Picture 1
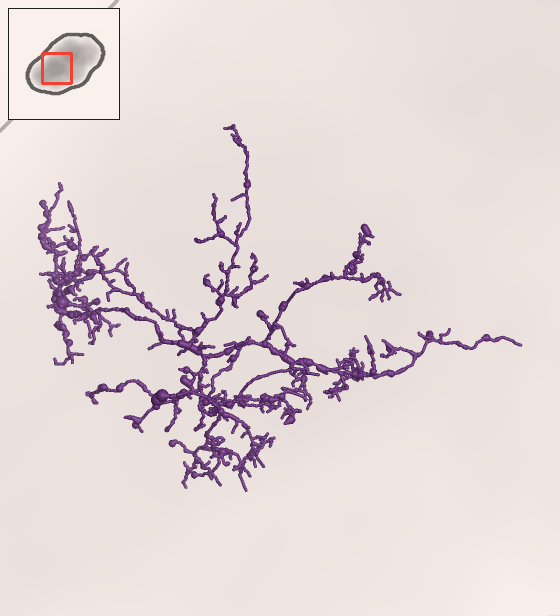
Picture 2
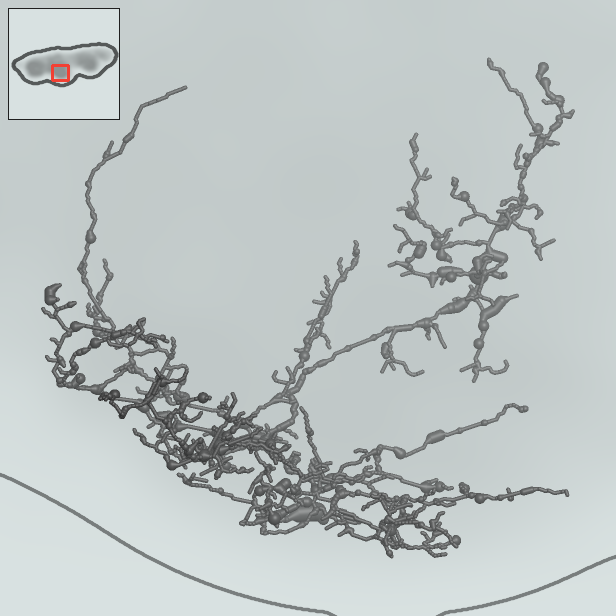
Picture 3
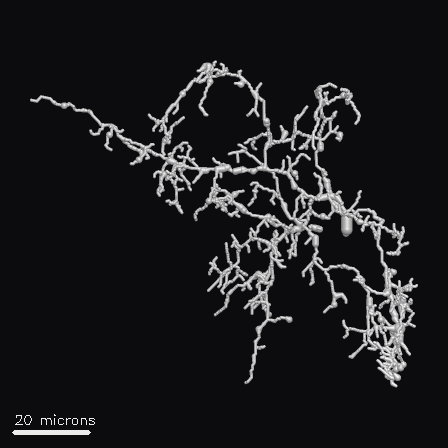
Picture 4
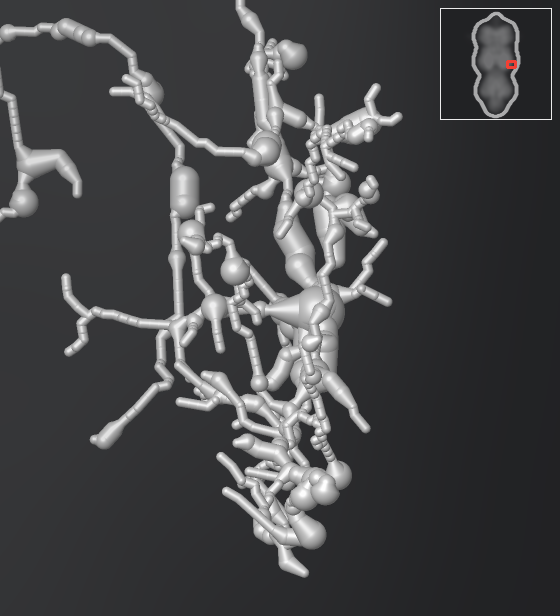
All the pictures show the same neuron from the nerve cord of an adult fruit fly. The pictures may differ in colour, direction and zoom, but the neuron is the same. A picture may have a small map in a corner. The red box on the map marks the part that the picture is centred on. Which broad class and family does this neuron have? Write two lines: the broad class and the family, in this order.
nerve-cord intrinsic neuron
hemilineage 13A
